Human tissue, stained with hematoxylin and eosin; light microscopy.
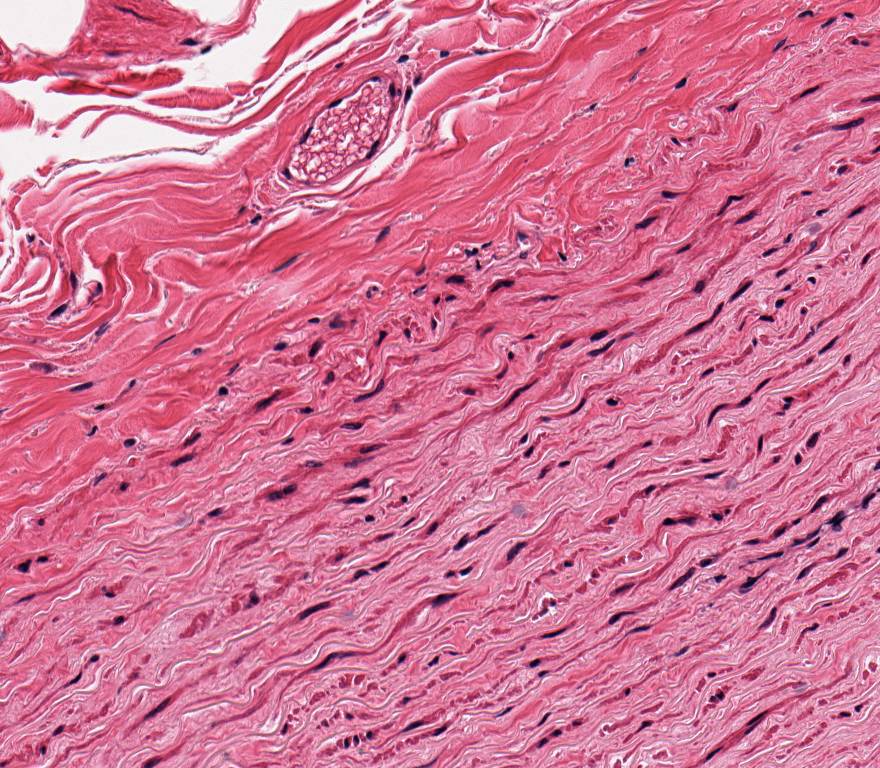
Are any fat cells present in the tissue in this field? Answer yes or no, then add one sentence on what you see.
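No. No fat cells are seen in the field.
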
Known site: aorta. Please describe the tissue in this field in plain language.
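Pink fibres fill the field, running diagonally from lower left to upper right. In the lower and middle field they are thin and wavy. Dark, elongated, spindle-shaped nuclei lie parallel to the fibres. The thick bundles at the upper left contain fewer nuclei than the wavy fibrous tissue beneath them.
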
